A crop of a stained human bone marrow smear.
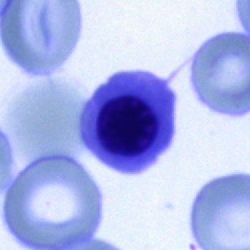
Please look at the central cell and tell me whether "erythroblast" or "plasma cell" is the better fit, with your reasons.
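Go with erythroblast here. Look at where the nucleus sits: near the centre of the cell, with a moderate rim of cytoplasm surrounding it on all sides.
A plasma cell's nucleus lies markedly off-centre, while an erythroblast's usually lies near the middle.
Notice too that the chromatin is dense and very dark purple throughout, and that the outline is roughly round with a few slightly angular bulges.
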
